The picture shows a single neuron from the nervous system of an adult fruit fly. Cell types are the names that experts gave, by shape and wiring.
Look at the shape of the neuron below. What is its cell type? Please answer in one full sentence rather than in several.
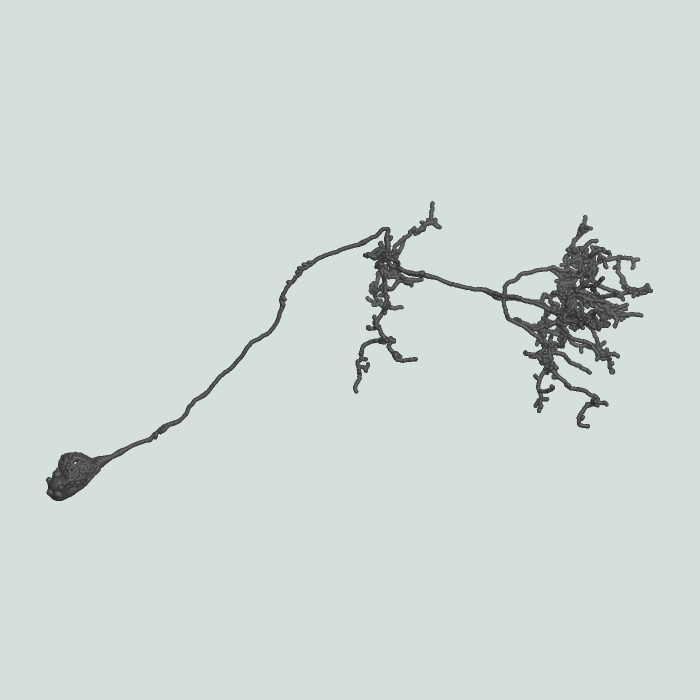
The cell type of the neuron here is Dm10.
